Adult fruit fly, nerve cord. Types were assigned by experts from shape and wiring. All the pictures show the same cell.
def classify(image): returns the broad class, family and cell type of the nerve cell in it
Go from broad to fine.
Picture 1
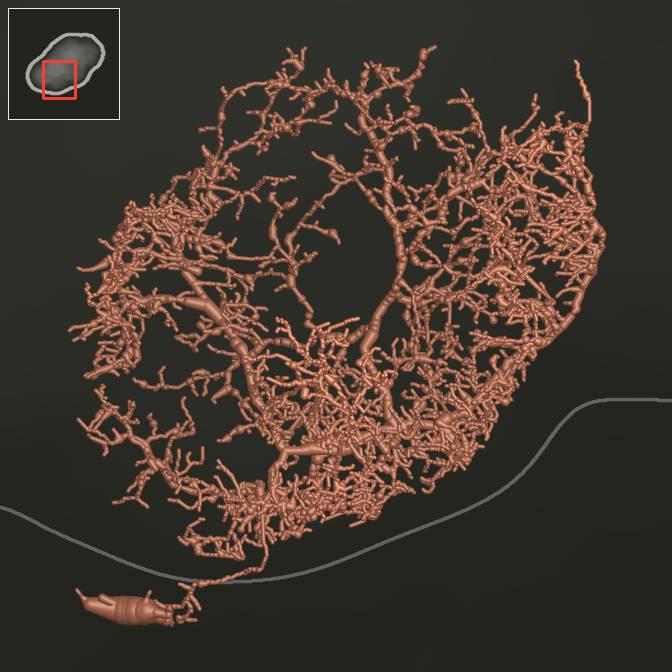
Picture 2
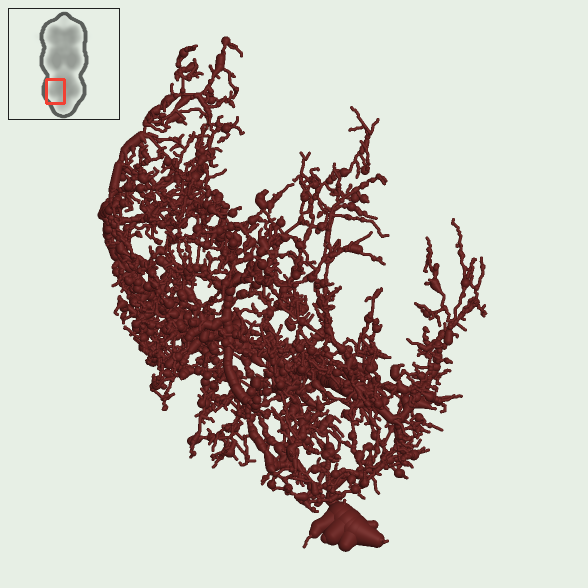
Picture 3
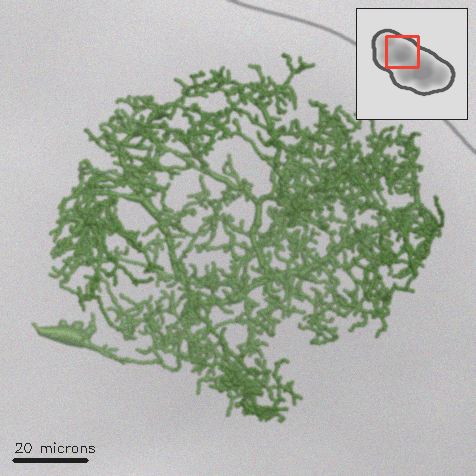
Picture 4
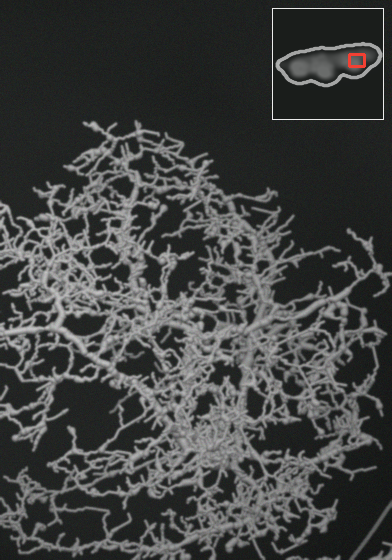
nerve-cord intrinsic neuron; hemilineage 13A; IN13A005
